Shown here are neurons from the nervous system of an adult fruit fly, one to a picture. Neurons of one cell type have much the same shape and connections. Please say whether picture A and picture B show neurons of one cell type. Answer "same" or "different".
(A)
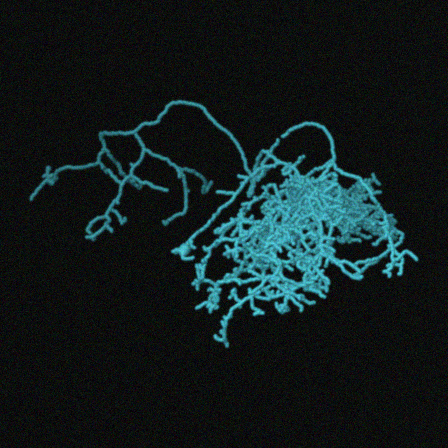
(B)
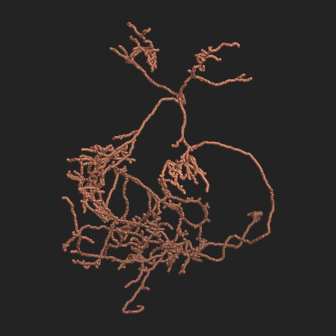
different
